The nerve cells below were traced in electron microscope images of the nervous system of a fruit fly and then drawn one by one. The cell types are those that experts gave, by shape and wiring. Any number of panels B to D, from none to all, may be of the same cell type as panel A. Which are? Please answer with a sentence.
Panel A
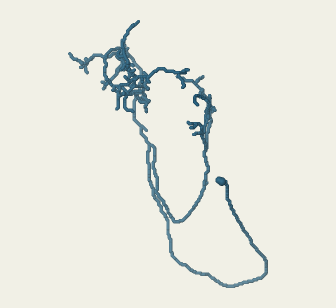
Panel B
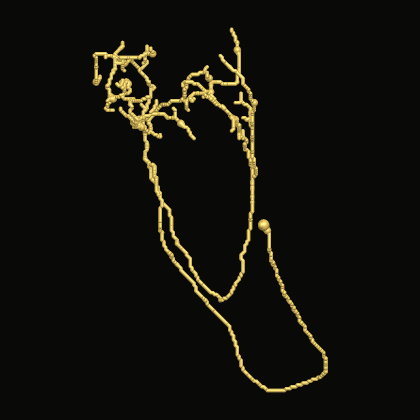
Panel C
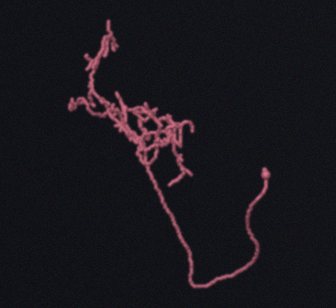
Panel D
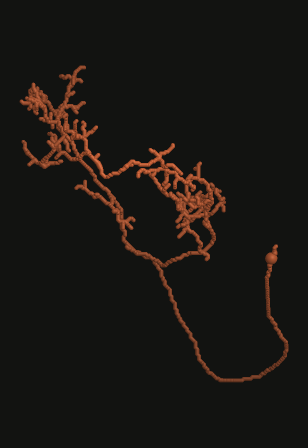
Panel B is of the same cell type.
